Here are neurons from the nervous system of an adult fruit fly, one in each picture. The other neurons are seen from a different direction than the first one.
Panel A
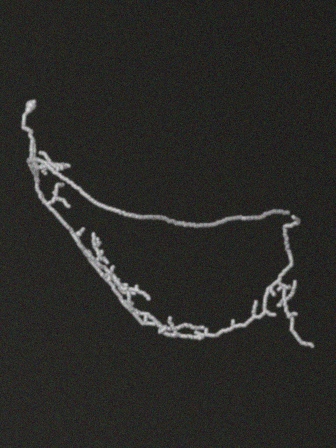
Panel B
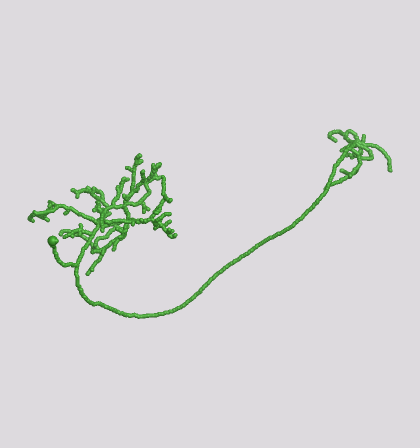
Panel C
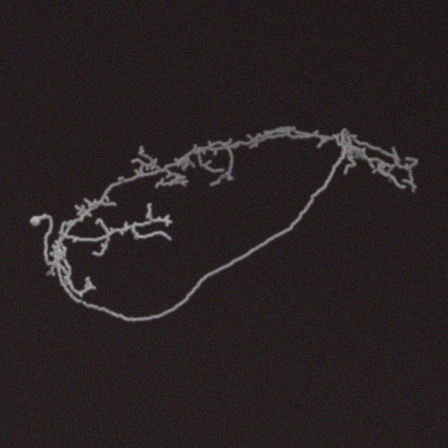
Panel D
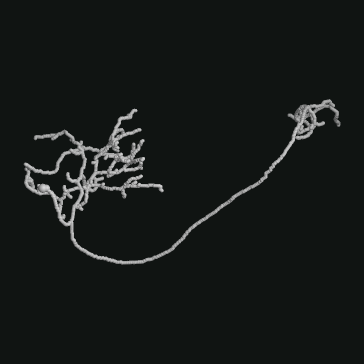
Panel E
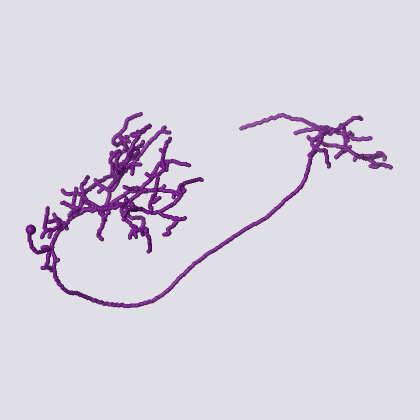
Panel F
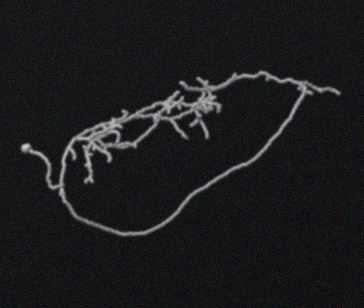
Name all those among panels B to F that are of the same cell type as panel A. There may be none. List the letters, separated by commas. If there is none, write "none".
C, F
